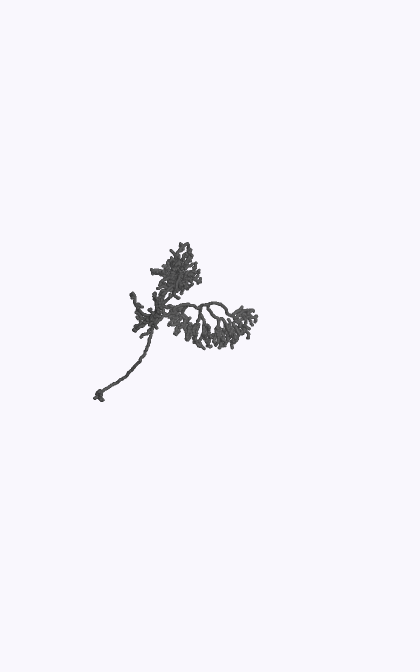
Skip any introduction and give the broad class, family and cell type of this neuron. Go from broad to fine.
central-brain intrinsic neuron; class CX; FB4X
